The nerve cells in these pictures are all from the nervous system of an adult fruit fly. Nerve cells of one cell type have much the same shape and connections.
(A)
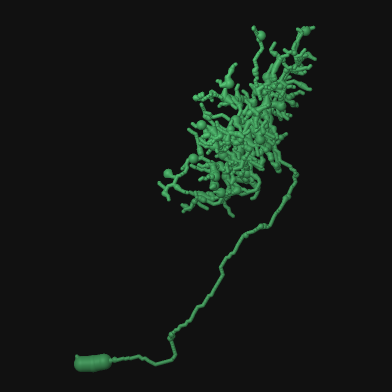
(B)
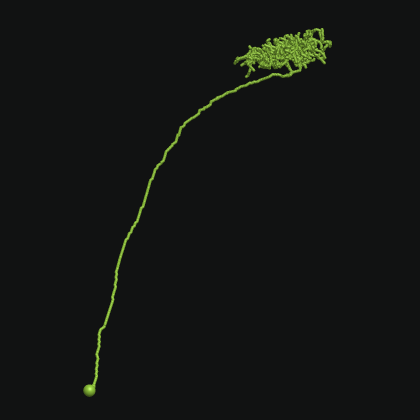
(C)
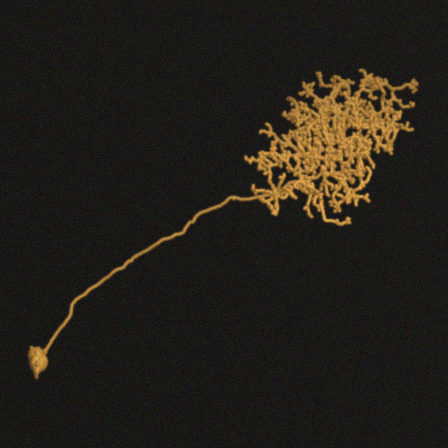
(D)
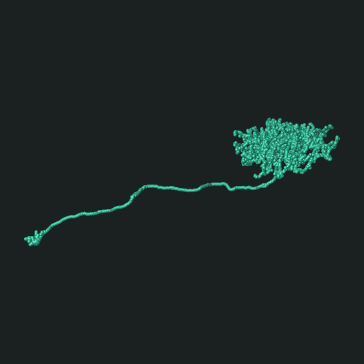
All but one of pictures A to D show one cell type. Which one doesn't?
Picture B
